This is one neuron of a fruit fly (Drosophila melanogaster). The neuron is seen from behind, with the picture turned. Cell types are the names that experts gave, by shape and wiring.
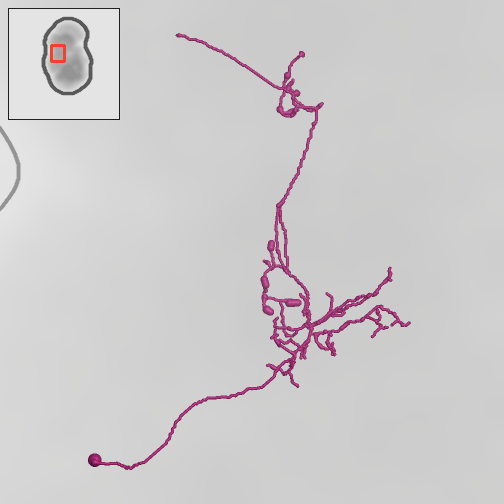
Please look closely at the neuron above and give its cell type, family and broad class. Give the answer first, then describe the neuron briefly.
The cell type is FS1B_a. The name of its family is class CX. It is a central-brain intrinsic neuron. Its cell body lies at the lower left of the picture. As drawn here it is taller than it is wide.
